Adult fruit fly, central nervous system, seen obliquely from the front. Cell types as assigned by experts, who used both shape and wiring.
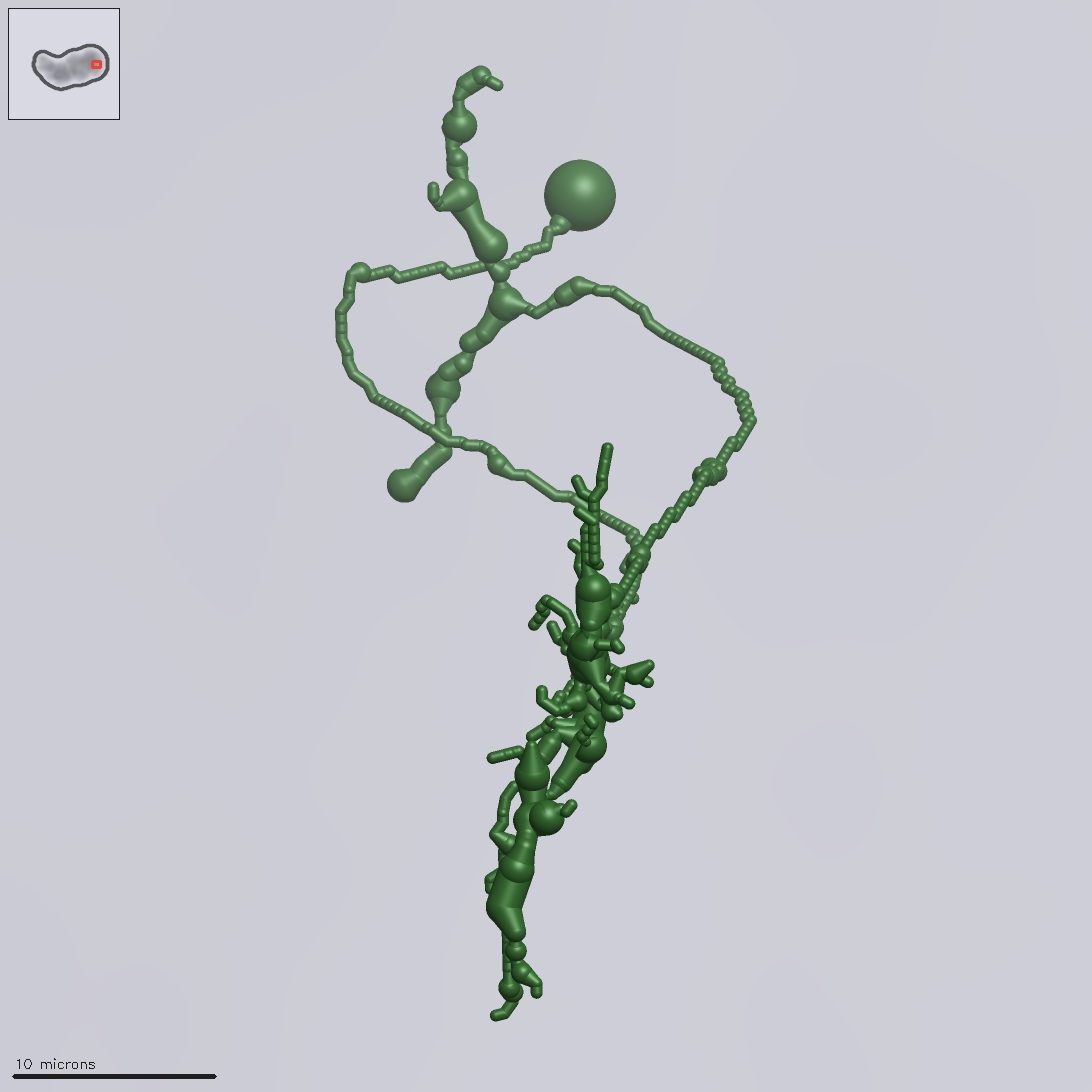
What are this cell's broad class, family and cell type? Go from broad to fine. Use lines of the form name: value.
broad class: optic-lobe intrinsic neuron
family: T
cell type: T5d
